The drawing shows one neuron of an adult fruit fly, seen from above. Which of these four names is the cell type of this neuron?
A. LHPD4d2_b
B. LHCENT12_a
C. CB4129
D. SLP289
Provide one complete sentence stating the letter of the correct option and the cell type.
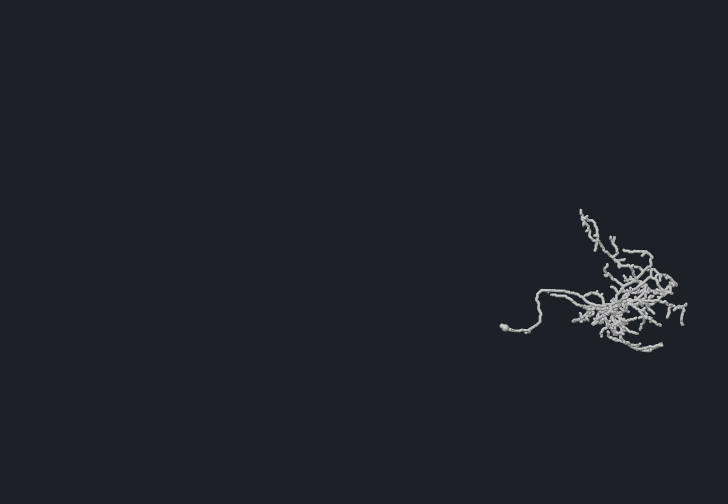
Option A lists LHPD4d2_b, and that is the cell type of the neuron.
